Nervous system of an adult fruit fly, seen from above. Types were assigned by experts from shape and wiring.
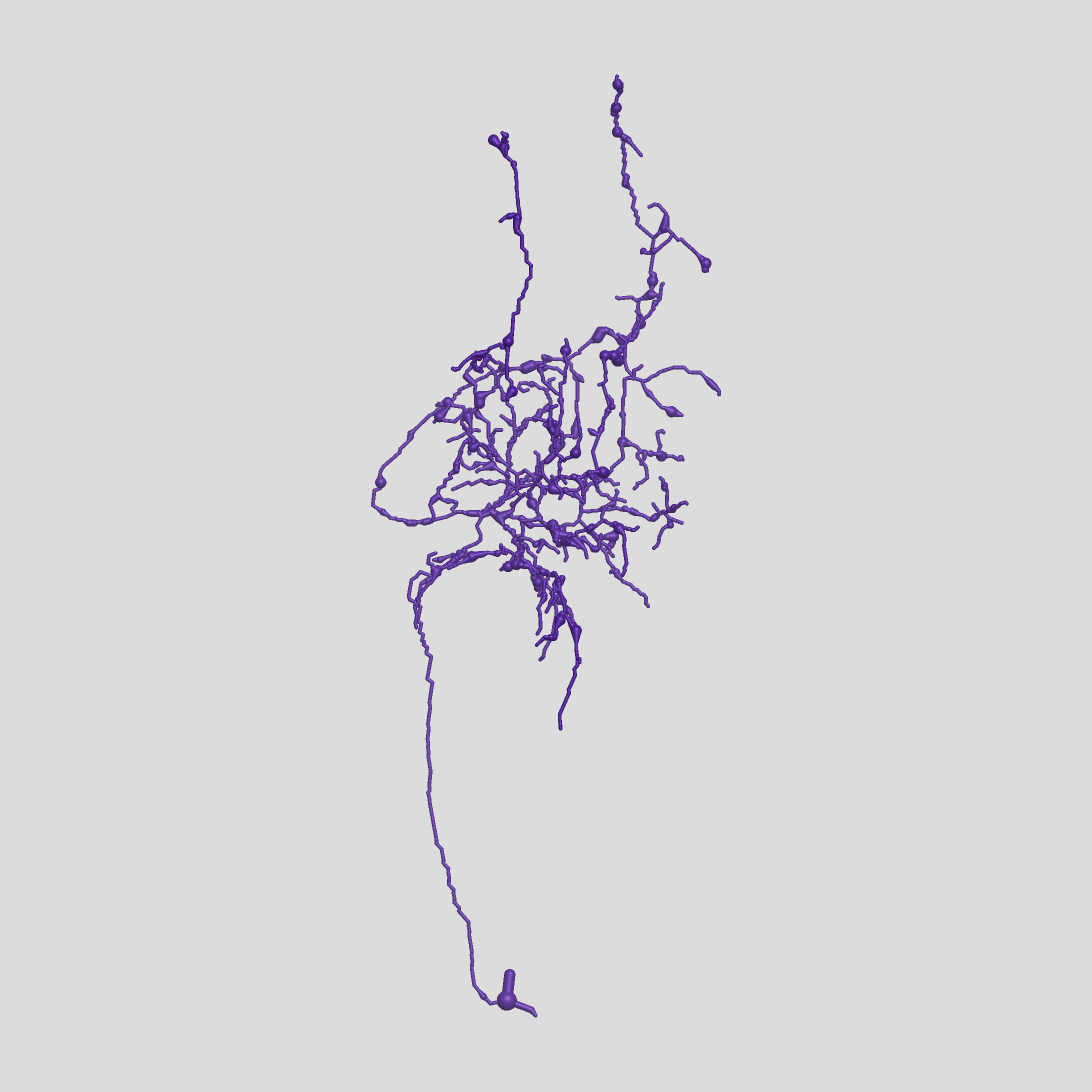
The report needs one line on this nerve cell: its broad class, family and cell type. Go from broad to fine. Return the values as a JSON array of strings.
["nerve-cord intrinsic neuron", "hemilineage 01B", "IN01B033"]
